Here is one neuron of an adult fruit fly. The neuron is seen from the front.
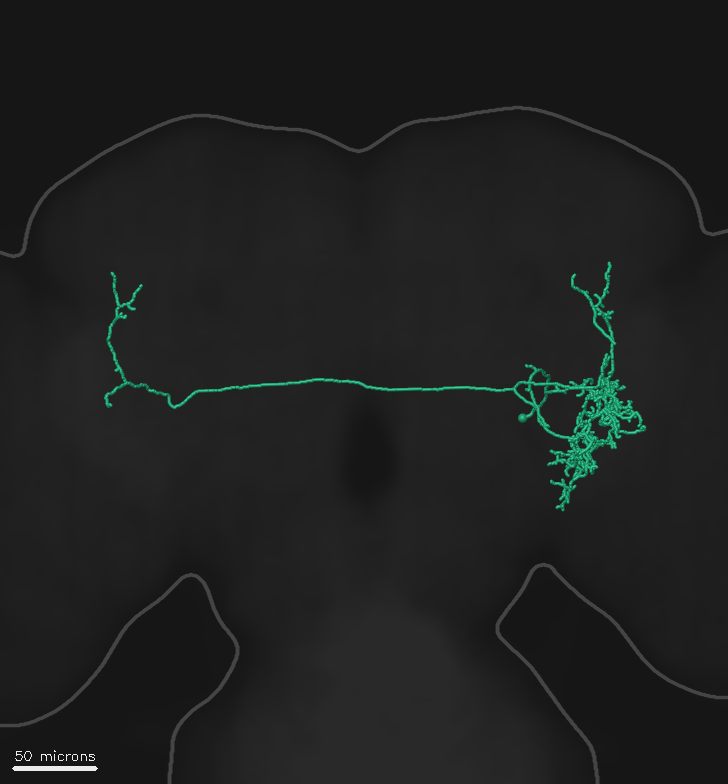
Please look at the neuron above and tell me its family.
hemilineage VLPl&p2_posterior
